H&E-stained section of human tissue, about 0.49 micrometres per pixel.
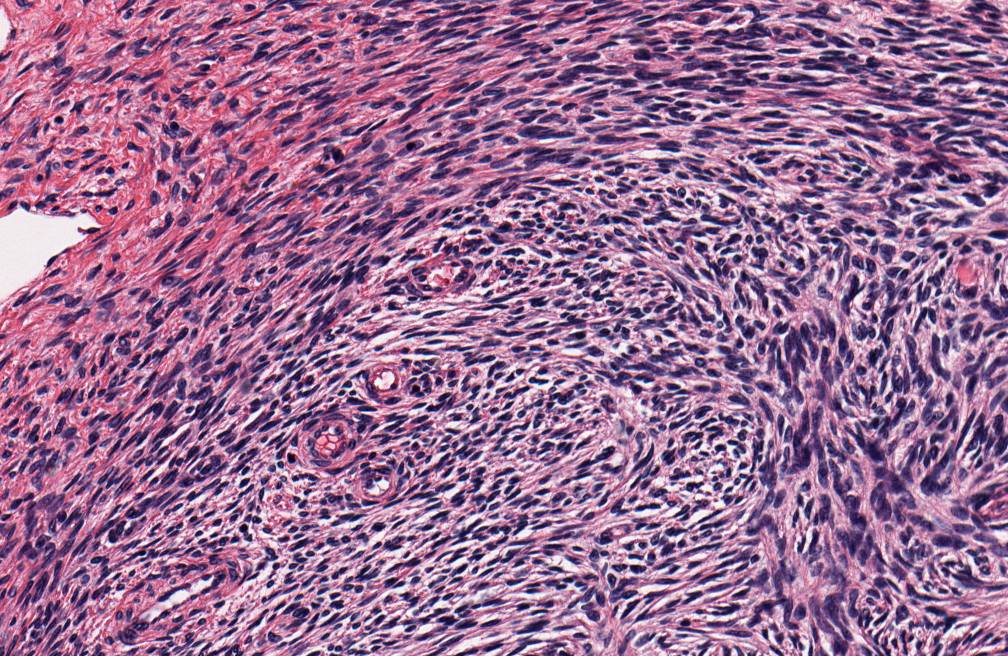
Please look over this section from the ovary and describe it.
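What strikes me first is that densely packed spindle cells fill the whole field, running in interlacing fascicles and swirls. Looking closer, their nuclei are elongated and darkly stained. The pink cytoplasm around them is scant and poorly defined. Up at the upper left, though, the spindle cells are separated by more pink collagen than elsewhere in the field.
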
